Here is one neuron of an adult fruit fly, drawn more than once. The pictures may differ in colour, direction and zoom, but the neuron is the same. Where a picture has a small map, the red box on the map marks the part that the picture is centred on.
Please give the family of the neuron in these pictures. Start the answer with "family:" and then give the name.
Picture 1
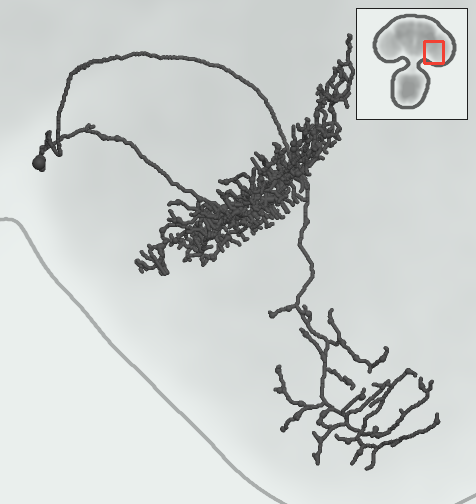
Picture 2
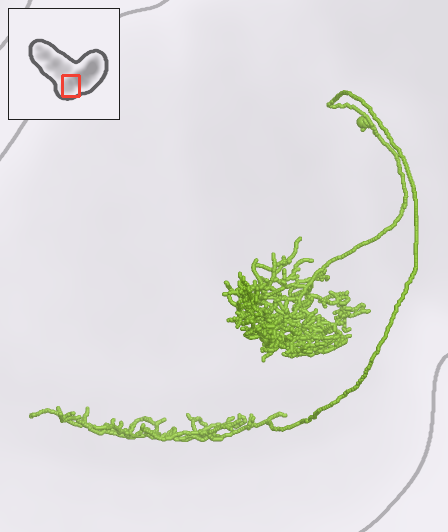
family: MeLo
